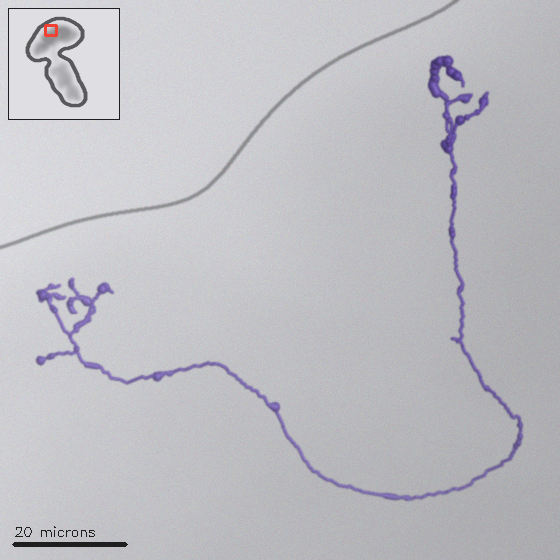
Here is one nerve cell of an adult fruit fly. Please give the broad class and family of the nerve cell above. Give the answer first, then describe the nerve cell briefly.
Its broad class is sensory neuron entering the brain. Its family is called class olfactory. It is in the brain and does not reach the nerve cord. No cell body is drawn. There are a dozen or fewer branch ends.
